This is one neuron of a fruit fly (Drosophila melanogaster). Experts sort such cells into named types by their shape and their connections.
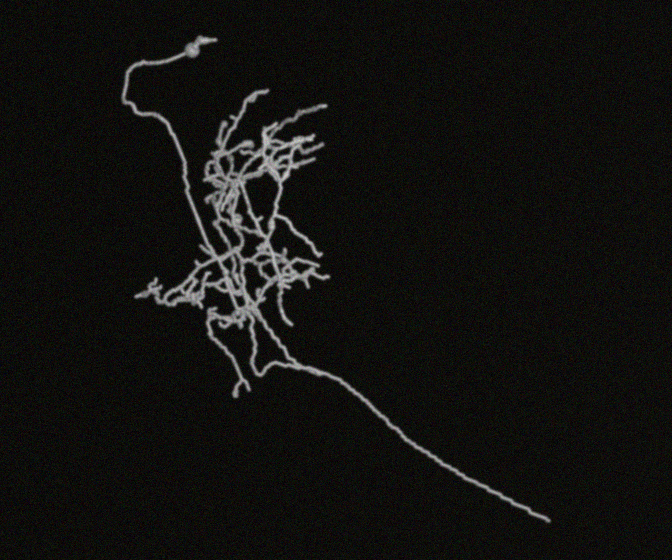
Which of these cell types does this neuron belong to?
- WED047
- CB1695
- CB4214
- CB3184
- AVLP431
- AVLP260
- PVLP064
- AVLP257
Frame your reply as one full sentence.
This neuron has been assigned cell type CB4214.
